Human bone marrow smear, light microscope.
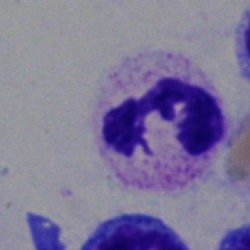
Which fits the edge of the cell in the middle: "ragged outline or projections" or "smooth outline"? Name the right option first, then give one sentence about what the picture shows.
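Smooth outline. The cell outline is round with a smooth edge.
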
